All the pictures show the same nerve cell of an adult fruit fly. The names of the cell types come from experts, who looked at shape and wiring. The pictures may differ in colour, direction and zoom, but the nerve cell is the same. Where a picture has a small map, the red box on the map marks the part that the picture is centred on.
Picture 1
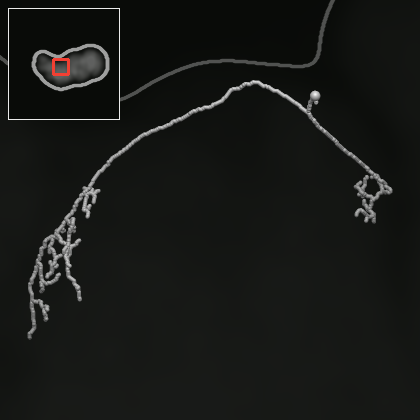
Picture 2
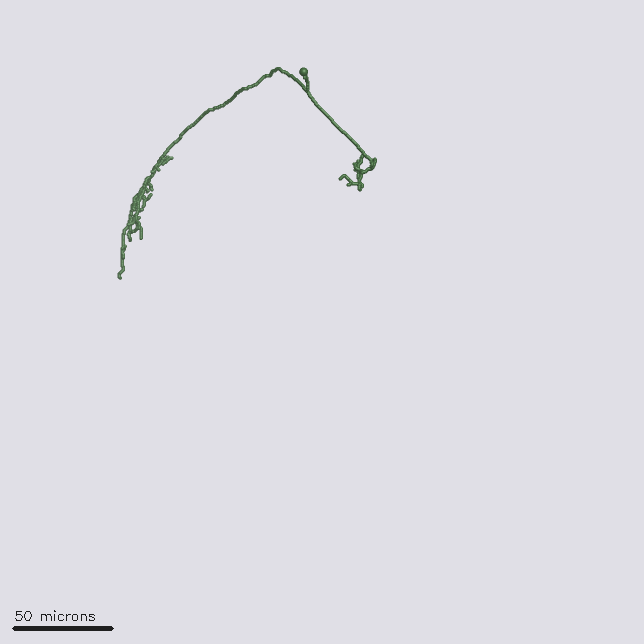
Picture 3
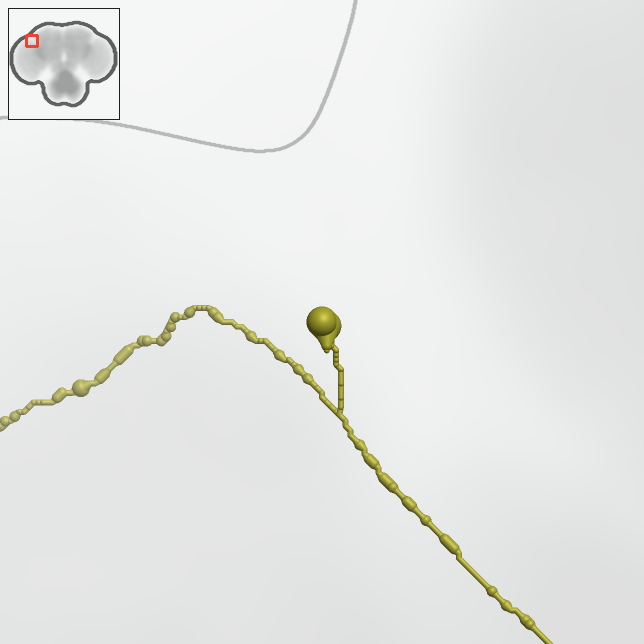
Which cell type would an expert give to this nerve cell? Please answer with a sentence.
The cell type is MeLo5.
